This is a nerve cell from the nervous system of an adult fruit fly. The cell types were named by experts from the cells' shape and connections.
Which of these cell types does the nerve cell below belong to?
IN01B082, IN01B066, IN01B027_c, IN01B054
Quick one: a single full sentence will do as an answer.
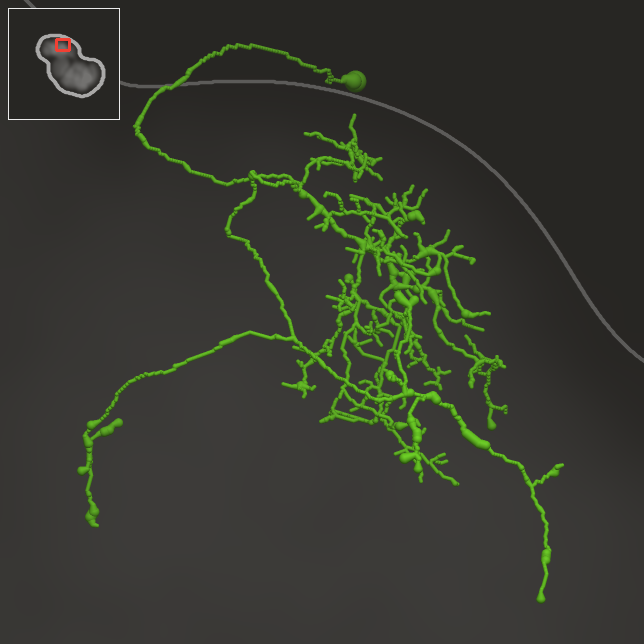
This nerve cell belongs to the cell type IN01B054.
